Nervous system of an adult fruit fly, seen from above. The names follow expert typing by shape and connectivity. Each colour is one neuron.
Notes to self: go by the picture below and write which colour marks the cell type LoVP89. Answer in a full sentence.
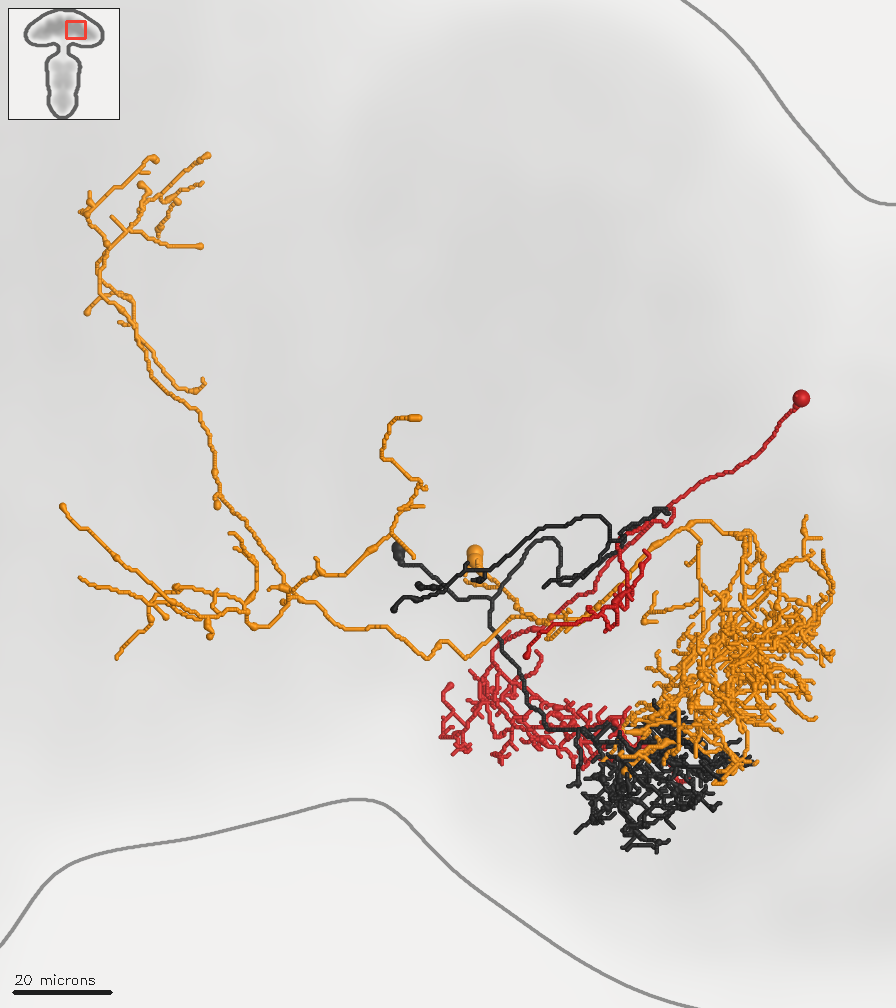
The colour is orange.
